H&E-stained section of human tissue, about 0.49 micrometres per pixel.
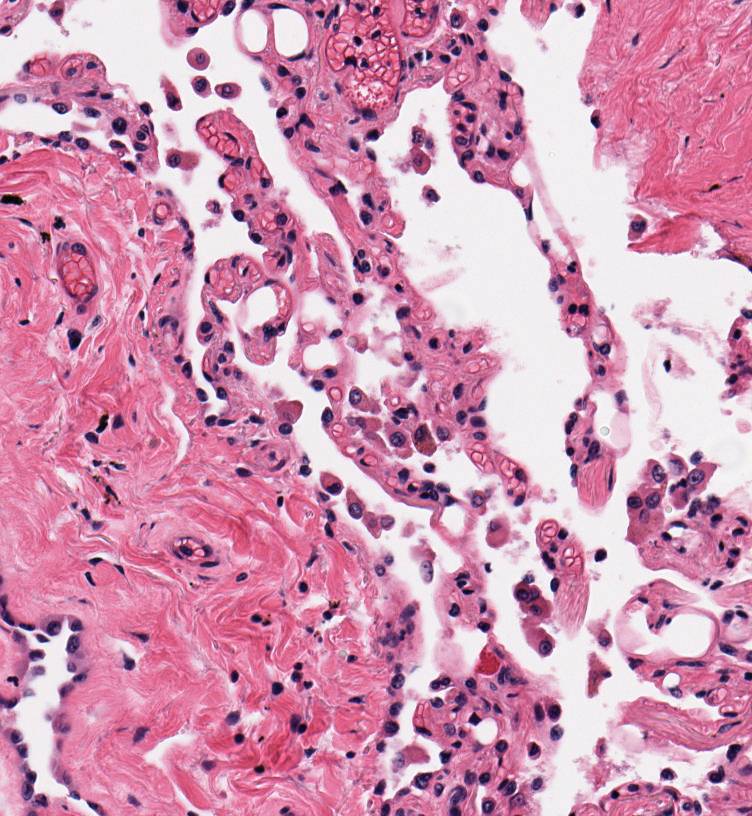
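Lung. Dense pink collagen with wavy fibres fills the left part, and small black pigment specks are scattered through it. Toward the centre and right, thin branching septa separate empty spaces. Notice the capillaries in those septa, clearest near the top centre, packed with red blood cells. Rounded cells with pink cytoplasm lie loose in the spaces.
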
